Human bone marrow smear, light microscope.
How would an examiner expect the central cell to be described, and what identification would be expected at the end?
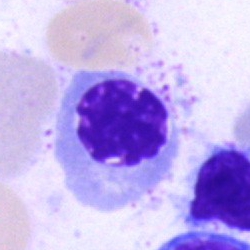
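Start with the cytoplasm: it's pale blue and forms a wide rim, broadest on the lower left of the nucleus. Now the chromatin, dark purple and coarsely clumped, with paler gaps between the clumps. Notice the outline is irregular, not smoothly round. This is an erythroblast.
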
